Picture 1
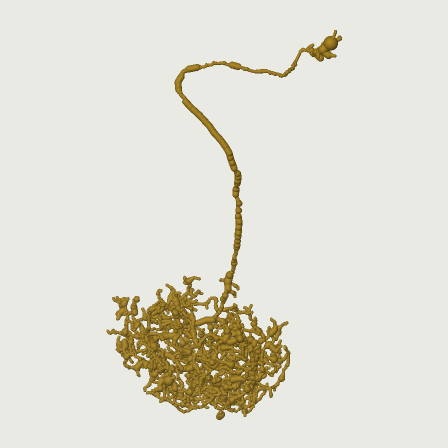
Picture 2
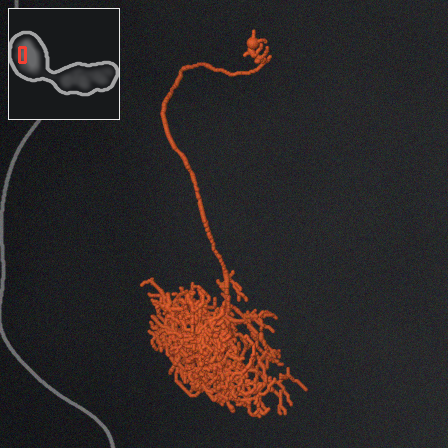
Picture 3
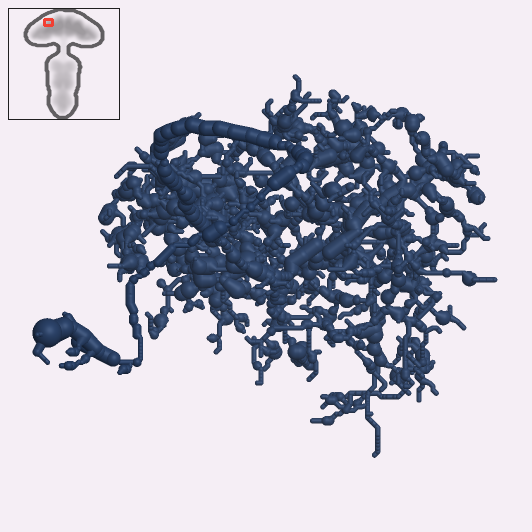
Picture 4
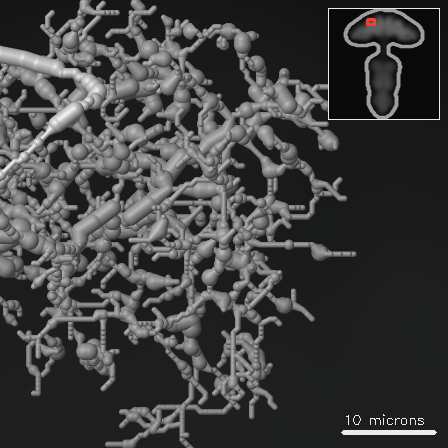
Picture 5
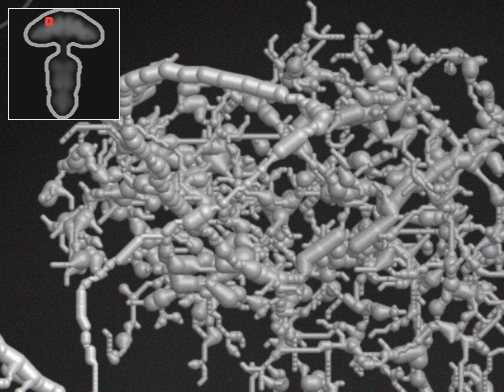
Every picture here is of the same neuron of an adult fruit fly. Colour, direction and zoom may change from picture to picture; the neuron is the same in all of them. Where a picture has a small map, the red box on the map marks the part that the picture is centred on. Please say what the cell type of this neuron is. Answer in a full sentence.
The cell type is AVLP419_a.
